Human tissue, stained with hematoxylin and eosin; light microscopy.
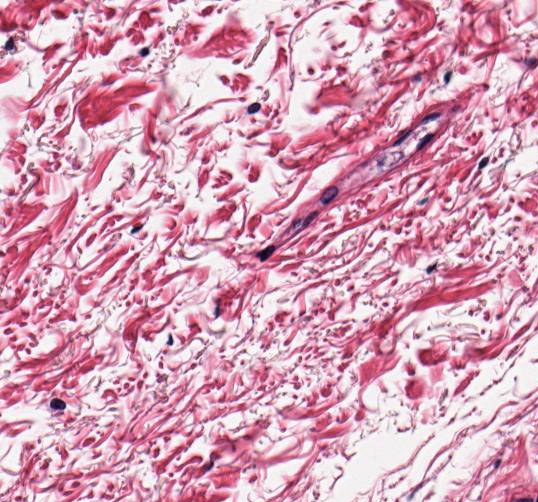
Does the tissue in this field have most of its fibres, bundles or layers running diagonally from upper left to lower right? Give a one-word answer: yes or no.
No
